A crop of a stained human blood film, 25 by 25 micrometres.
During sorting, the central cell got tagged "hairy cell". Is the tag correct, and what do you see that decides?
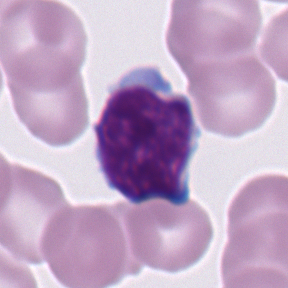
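Here the cytoplasm is scant, showing mostly as a small pale blue cap along the top edge. The chromatin is dark purple and coarsely clumped, no nucleolus is in view, and the cytoplasm has no visible granules. The outline is irregular and a bit angular. The nucleus measures about 11 by 9 micrometres and takes up about 80% of the cell's area.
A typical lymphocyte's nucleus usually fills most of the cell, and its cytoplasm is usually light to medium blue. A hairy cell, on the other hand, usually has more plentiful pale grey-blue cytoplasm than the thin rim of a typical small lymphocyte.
So the nucleus filling about 80% of the cell and the scant pale blue cytoplasm go with typical lymphocyte and tell against hairy cell. It's a typical lymphocyte, not a hairy cell.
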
